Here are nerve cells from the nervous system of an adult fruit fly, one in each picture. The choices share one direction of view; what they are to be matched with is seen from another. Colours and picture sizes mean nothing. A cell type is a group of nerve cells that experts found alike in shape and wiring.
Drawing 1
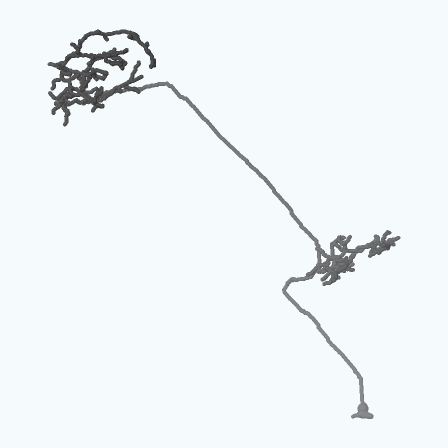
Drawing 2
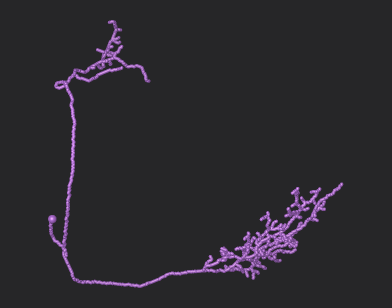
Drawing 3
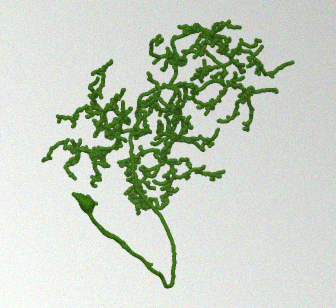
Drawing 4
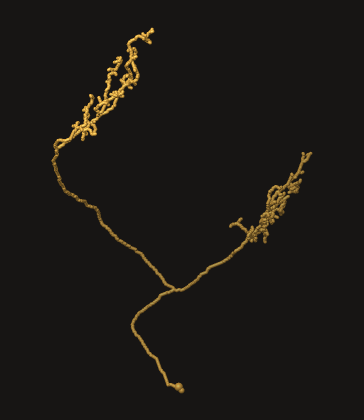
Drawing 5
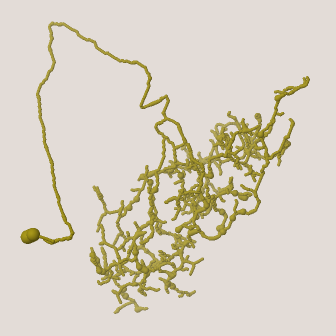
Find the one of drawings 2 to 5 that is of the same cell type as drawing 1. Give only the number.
4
